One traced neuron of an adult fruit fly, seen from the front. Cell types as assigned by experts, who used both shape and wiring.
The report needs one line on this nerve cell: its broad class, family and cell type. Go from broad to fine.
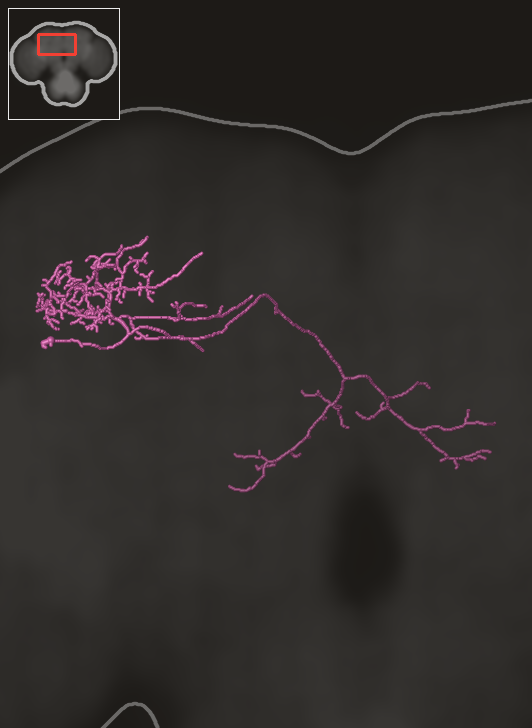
central-brain intrinsic neuron; hemilineage AOTUv3_dorsal; AOTU007_b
